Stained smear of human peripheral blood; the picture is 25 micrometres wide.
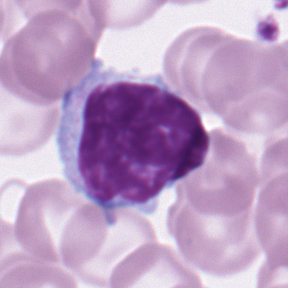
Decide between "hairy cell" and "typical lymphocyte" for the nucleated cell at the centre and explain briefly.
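The cell is a typical lymphocyte.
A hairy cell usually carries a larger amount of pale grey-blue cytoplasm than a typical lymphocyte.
Here the pale grey-blue cytoplasm forms a rim around the nucleus, widest on the left side and thinnest on the right, and with the cell about 13 micrometres across and the nucleus about 11 micrometres across, the nucleus takes up most of the width. The nucleus is a single unlobed mass, roughly rounded and slightly angular, its dark purple clumped chromatin showing paler streaks between the clumps.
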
